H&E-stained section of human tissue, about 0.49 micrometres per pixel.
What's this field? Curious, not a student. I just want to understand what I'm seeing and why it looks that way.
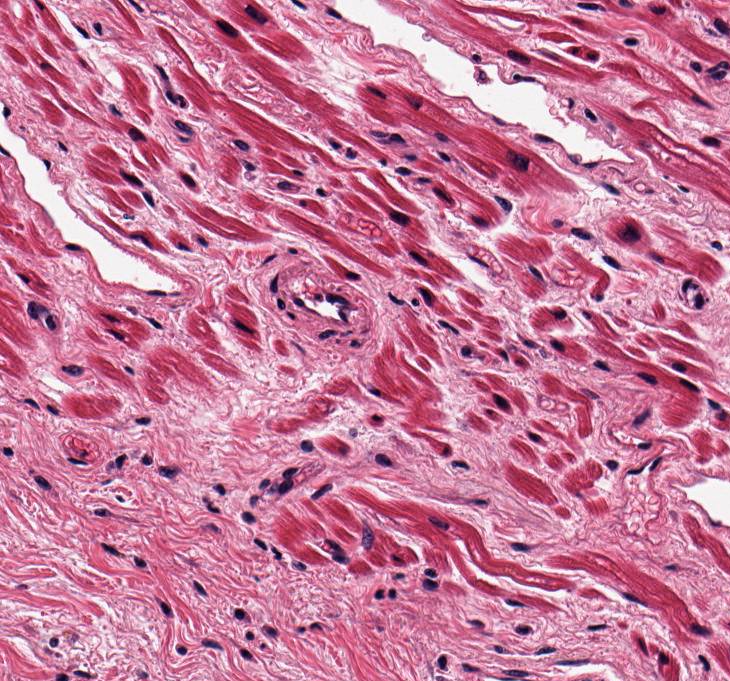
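Here the tissue is myocardium. Nuclei lie centrally within the muscle fibres.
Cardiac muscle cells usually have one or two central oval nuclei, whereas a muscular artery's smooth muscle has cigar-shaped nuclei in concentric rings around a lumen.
In the middle of the field many fibres are cut obliquely or across and appear as short rounded profiles. Wavy, pale pink collagen lies between the fibres, most abundantly toward the lower left, and no fat cells are present.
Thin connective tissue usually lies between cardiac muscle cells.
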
